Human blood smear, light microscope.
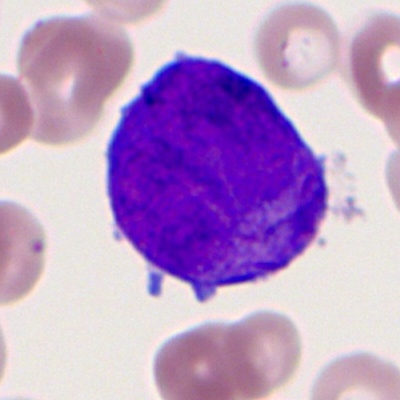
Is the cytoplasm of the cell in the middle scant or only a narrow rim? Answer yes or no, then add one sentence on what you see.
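Yes. The nucleus fills almost the whole cell, leaving hardly any visible cytoplasm.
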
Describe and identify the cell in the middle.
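Most of the cell stains a deep purple. Two small knob-like projections stick out from its bottom edge. Neither distinct granules nor vacuoles are visible within it. The cell is a myeloblast.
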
